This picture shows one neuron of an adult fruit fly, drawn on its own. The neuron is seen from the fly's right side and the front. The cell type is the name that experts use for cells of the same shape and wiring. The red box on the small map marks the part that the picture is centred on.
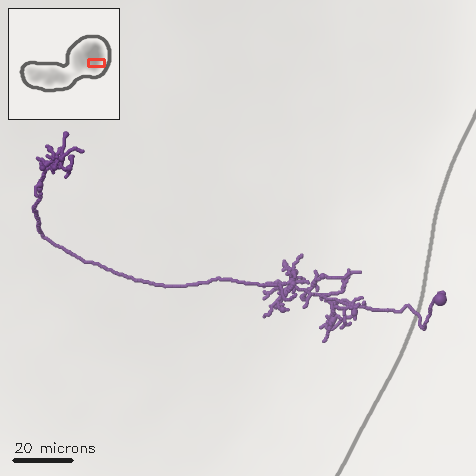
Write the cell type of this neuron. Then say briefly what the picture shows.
The cell type is Tm38. Its broad class is optic-lobe intrinsic neuron. From left to right in the picture it spans about 140 microns. In this view it is wider than it is tall.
